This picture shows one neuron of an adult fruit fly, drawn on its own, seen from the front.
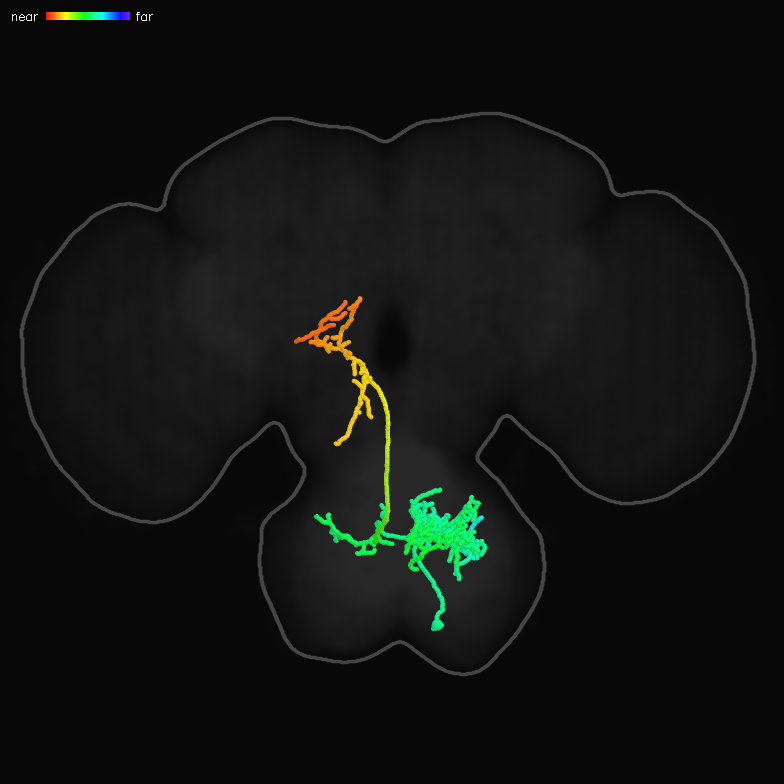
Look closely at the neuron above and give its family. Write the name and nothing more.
hemilineage 06B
